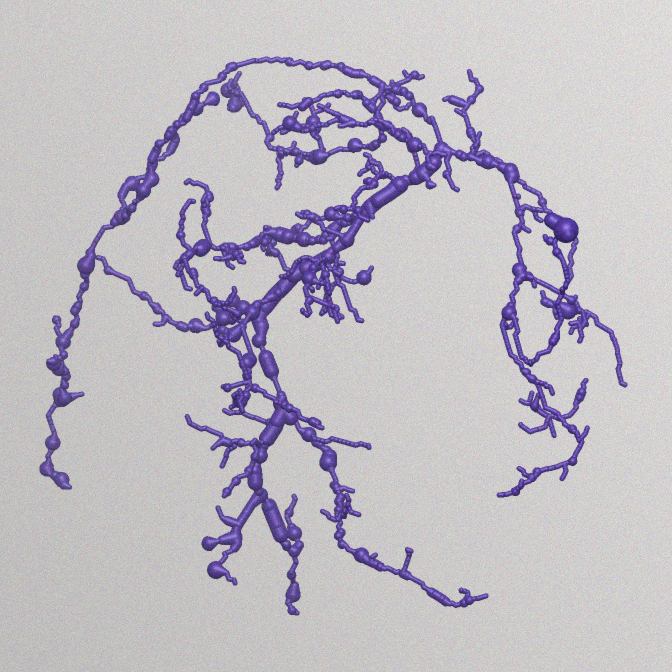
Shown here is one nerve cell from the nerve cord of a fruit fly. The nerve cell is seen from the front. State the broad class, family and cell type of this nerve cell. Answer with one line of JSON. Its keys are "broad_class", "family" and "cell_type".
{"broad_class": "nerve-cord intrinsic neuron", "family": "hemilineage 13A", "cell_type": "IN13A049"}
